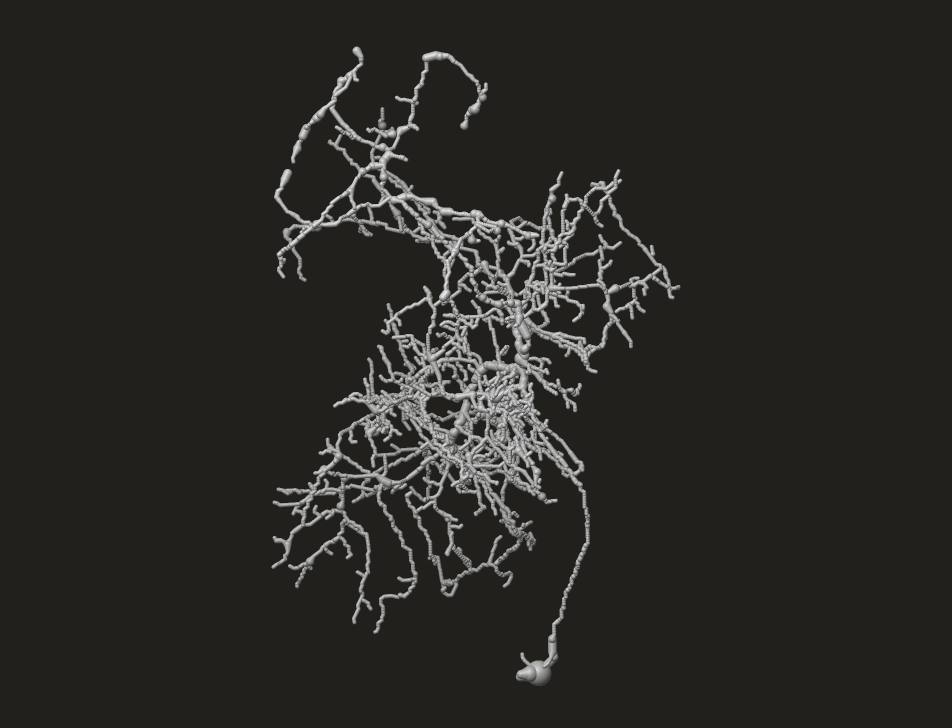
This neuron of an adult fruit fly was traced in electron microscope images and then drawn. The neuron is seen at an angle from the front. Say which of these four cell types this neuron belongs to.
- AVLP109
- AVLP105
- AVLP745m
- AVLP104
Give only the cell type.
AVLP109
